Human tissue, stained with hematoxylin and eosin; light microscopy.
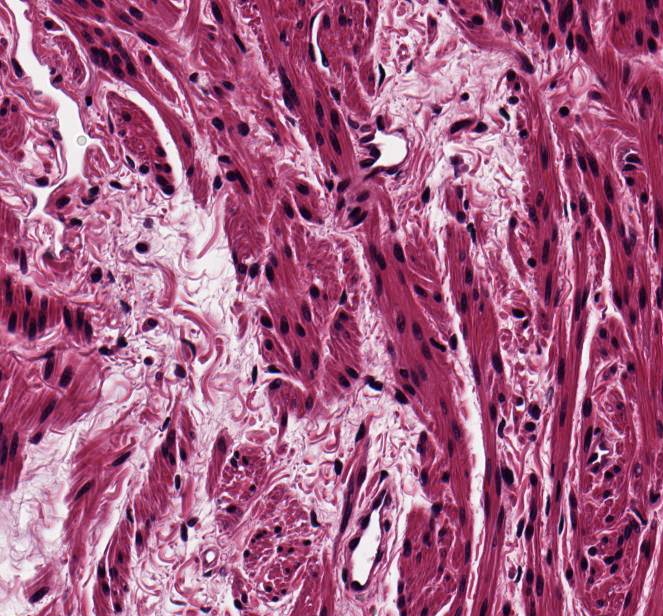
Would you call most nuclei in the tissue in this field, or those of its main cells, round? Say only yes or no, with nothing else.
No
